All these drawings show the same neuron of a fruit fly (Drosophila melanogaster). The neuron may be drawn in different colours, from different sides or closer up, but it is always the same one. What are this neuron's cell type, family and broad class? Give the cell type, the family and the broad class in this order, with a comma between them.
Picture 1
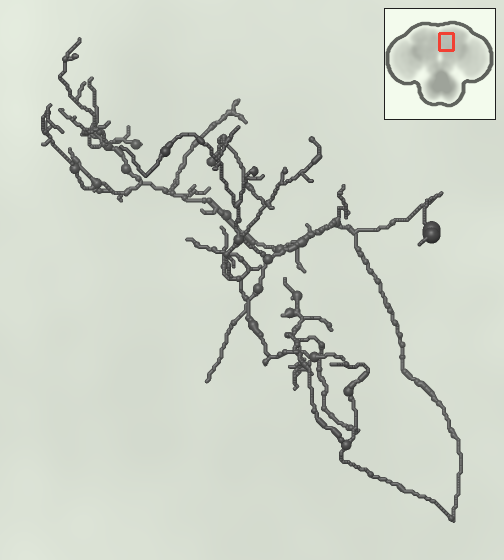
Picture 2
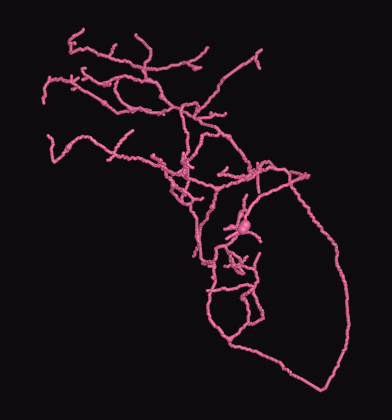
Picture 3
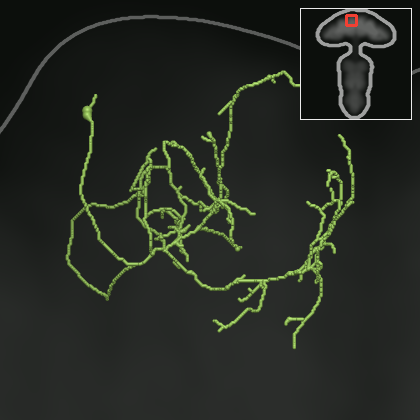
CRE019, hemilineage CREa2_ventral, central-brain intrinsic neuron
